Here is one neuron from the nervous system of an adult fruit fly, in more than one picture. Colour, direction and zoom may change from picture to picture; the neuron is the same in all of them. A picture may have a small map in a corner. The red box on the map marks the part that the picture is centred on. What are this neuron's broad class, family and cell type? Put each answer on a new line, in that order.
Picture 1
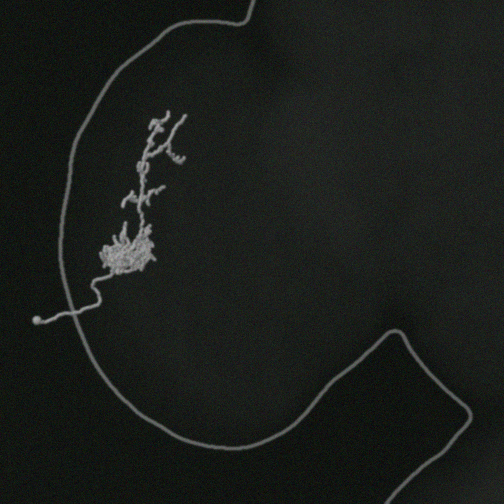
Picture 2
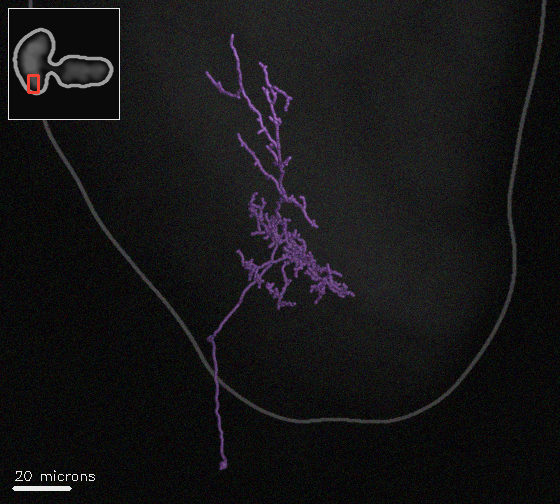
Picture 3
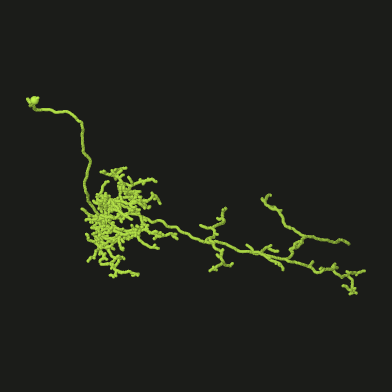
optic-lobe intrinsic neuron
Cm
Cm8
